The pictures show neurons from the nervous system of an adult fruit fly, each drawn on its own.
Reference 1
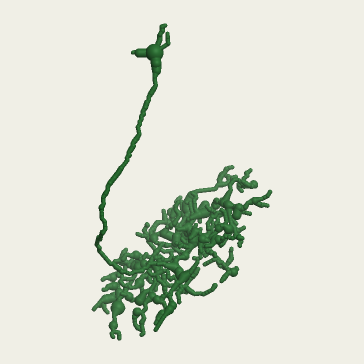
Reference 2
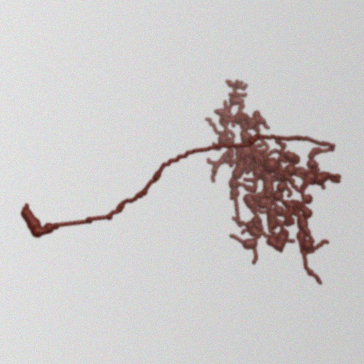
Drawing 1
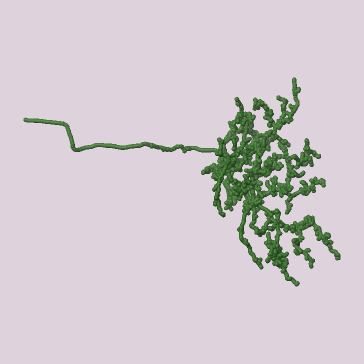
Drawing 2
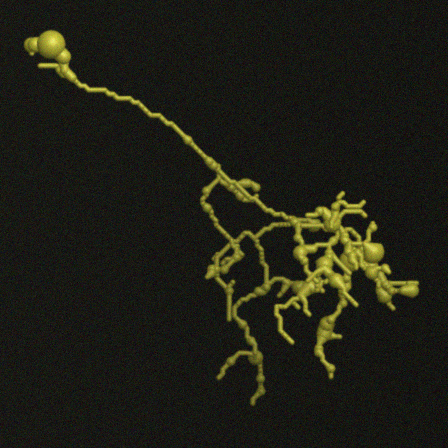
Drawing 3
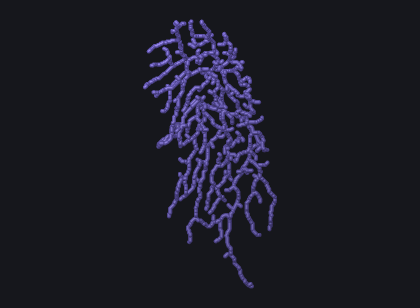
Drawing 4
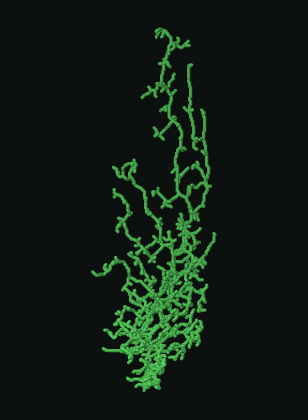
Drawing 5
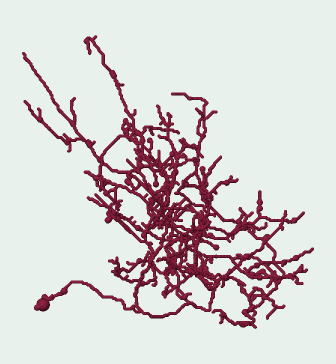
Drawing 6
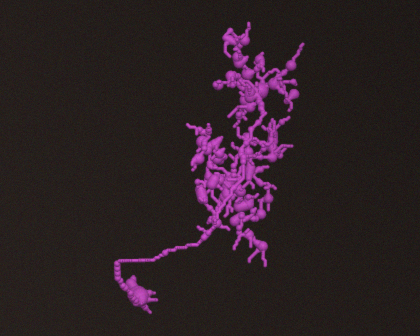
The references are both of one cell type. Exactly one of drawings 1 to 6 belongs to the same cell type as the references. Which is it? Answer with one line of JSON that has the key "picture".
{"picture": 6}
